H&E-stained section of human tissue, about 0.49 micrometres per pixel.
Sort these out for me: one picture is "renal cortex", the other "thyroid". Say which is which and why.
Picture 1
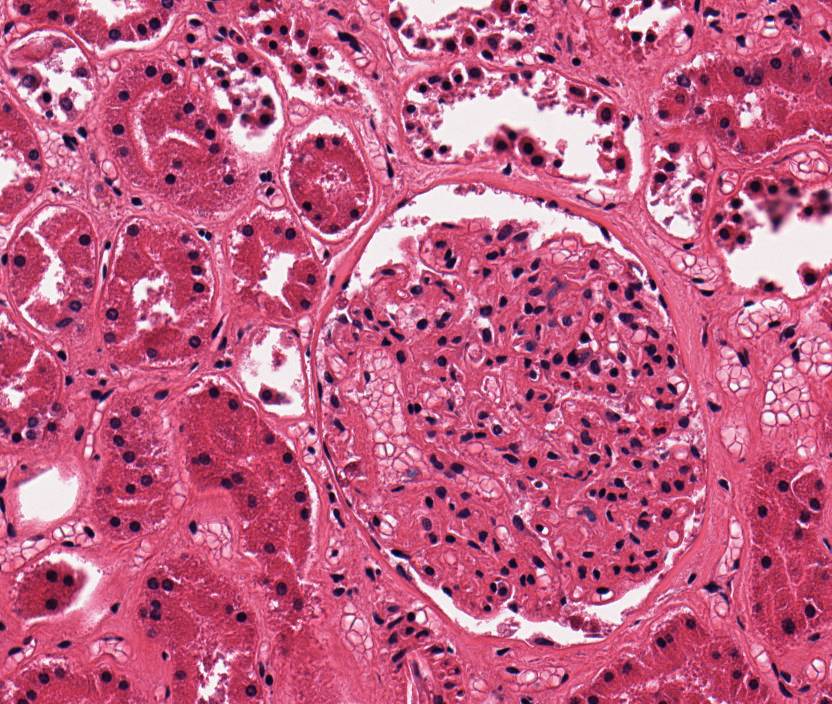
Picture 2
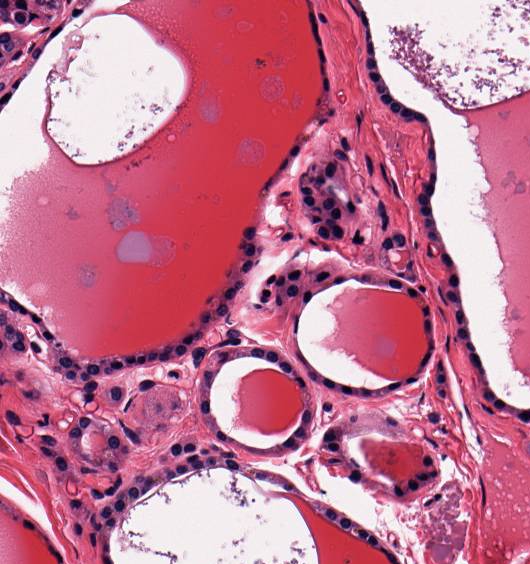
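Identification first: picture 1 is renal cortex, and picture 2 is thyroid. Next, the layout: picture 1 has a single large round glomerulus at centre-right, with tubules around it on all sides, while picture 2 is built of closed rounded follicles of varying size, the largest at the top and edges and smaller ones clustered in the centre. Then the cells: the glomerular tuft is densely cellular, with many dark nuclei throughout, and the tubules on the left are lined by cells with abundant pink granular cytoplasm and round dark nuclei. In picture 2, each follicle has a single layer of flattened to low cuboidal cells, whose small, round, dark nuclei are evenly spaced and do not overlap. Last, the stroma: thin pink strands between the tubules in picture 1, and a scant pink fibrous stroma between the follicles in picture 2, most abundant in the central part.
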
